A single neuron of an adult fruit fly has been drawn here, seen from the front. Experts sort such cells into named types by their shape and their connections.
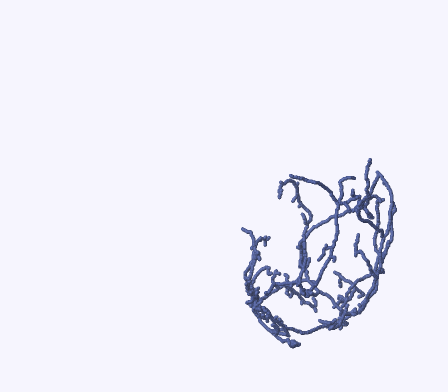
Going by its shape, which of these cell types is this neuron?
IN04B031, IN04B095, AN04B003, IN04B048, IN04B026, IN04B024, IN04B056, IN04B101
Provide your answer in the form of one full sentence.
This neuron is given the cell type IN04B026.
